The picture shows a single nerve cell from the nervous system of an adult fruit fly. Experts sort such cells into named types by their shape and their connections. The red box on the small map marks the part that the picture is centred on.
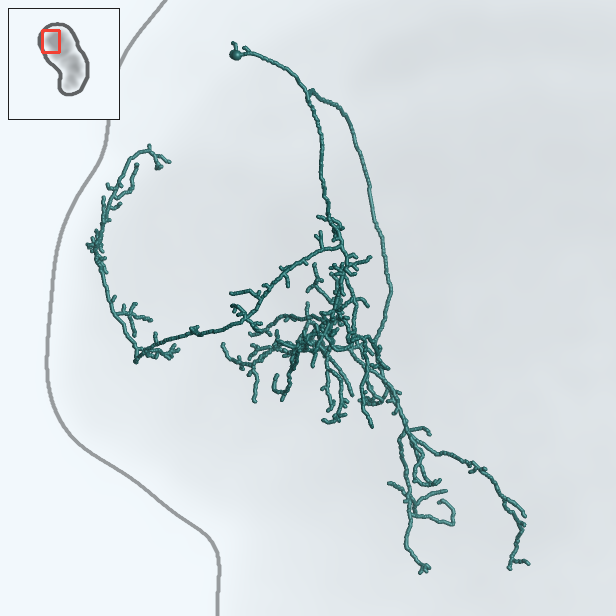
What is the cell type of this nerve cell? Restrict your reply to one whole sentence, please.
Of the cell type CL100 is this nerve cell.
